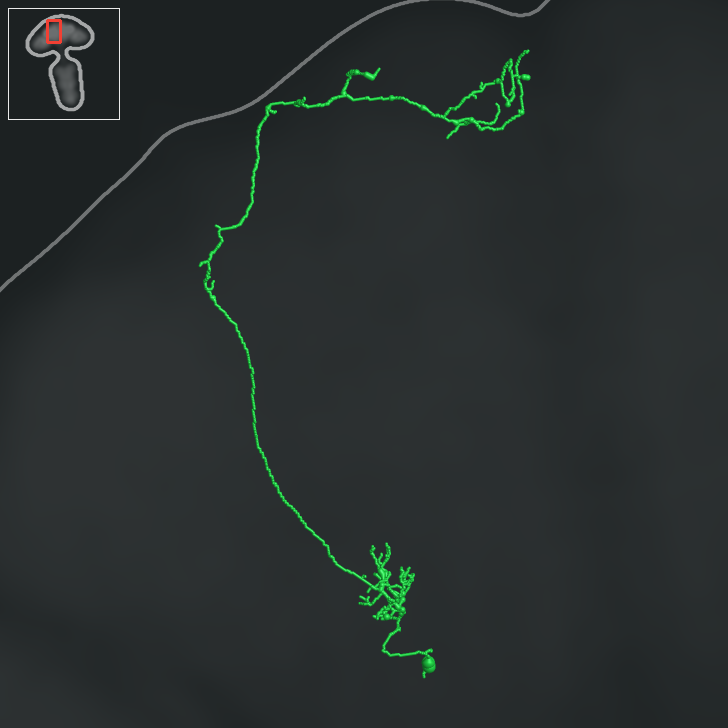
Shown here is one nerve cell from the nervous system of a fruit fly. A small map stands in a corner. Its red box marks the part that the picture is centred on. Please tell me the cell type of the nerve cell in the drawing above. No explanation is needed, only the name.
KCg-m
